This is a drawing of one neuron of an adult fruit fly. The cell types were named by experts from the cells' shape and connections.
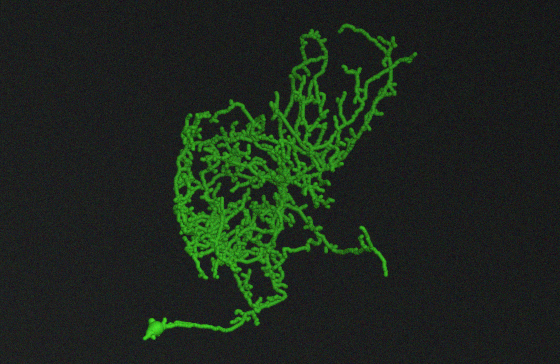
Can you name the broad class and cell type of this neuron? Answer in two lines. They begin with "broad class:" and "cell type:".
broad class: central-brain intrinsic neuron
cell type: GNG030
